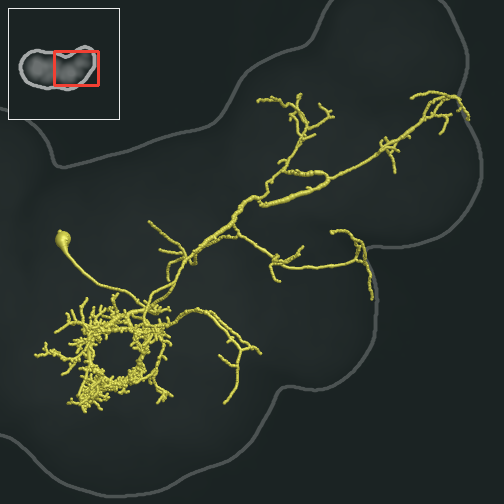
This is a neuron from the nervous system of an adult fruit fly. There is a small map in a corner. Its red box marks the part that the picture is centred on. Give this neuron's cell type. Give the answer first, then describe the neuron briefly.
Its cell type is IN23B001. Its broad class is nerve-cord intrinsic neuron. The picture shows dozens of branch ends. In this view it is wider than it is tall.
